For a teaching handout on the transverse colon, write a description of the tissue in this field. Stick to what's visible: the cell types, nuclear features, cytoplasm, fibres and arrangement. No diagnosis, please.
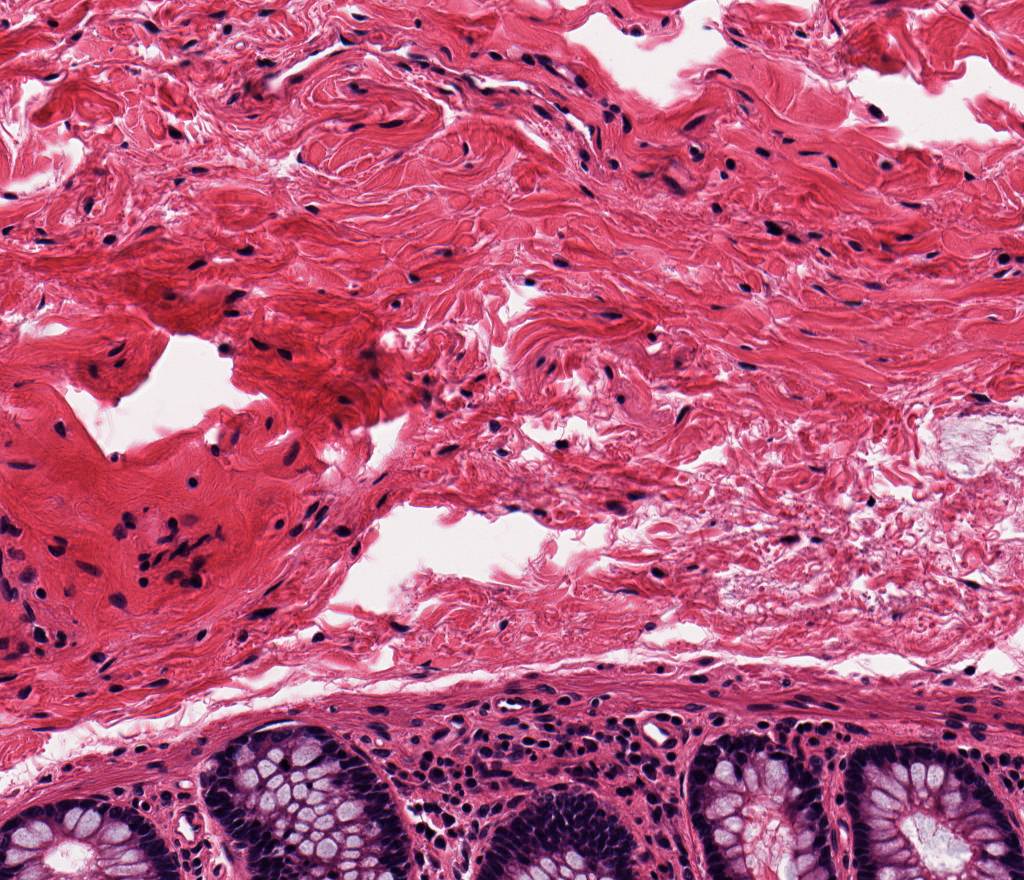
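Along the bottom, glands are cut across as round profiles, their epithelium packed with pale, clear mucin-filled goblet cells. Directly above them, a thin horizontal band of pink fibres with elongated nuclei separates them from the connective tissue above, whose nuclei are scattered, small and elongated.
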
